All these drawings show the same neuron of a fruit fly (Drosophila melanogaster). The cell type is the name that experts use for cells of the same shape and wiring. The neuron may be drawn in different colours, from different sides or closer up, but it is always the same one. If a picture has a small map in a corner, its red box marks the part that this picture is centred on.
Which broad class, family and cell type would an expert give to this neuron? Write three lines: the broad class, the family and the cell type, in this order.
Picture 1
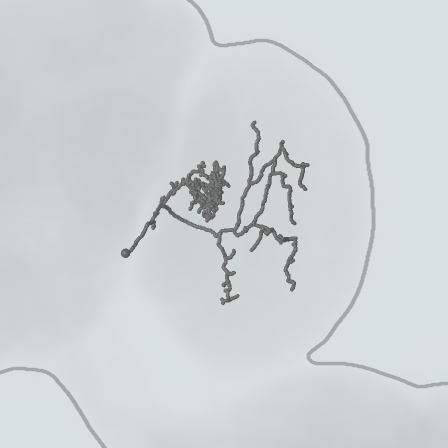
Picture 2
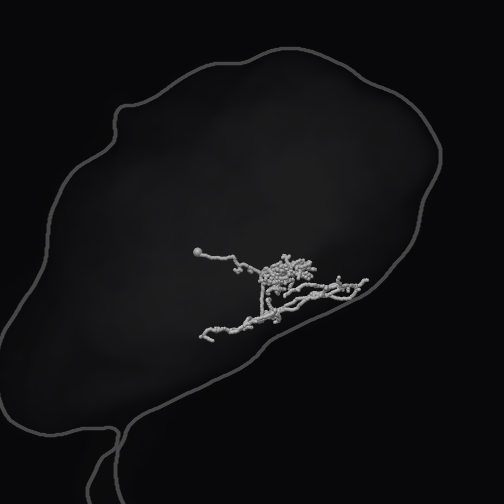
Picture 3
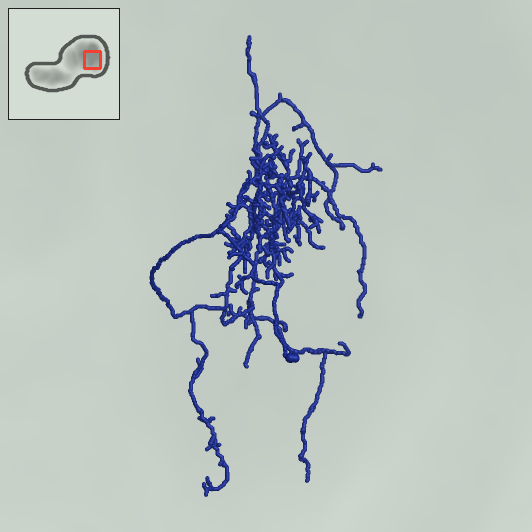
optic-lobe intrinsic neuron
LOLP
LOLP1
